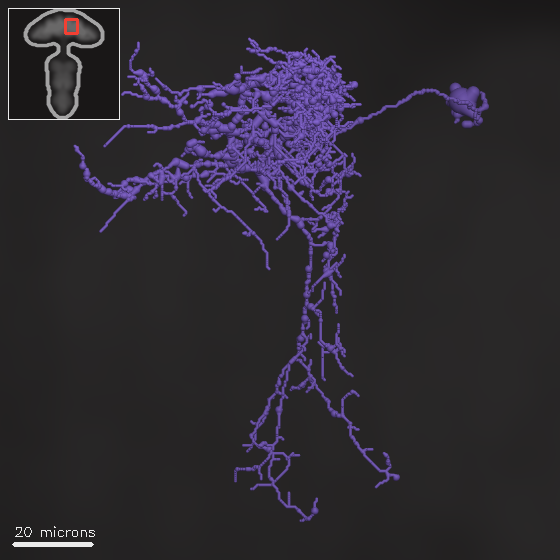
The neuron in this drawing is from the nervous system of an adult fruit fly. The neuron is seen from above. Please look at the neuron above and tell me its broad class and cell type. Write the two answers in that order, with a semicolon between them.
central-brain intrinsic neuron; LAL072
